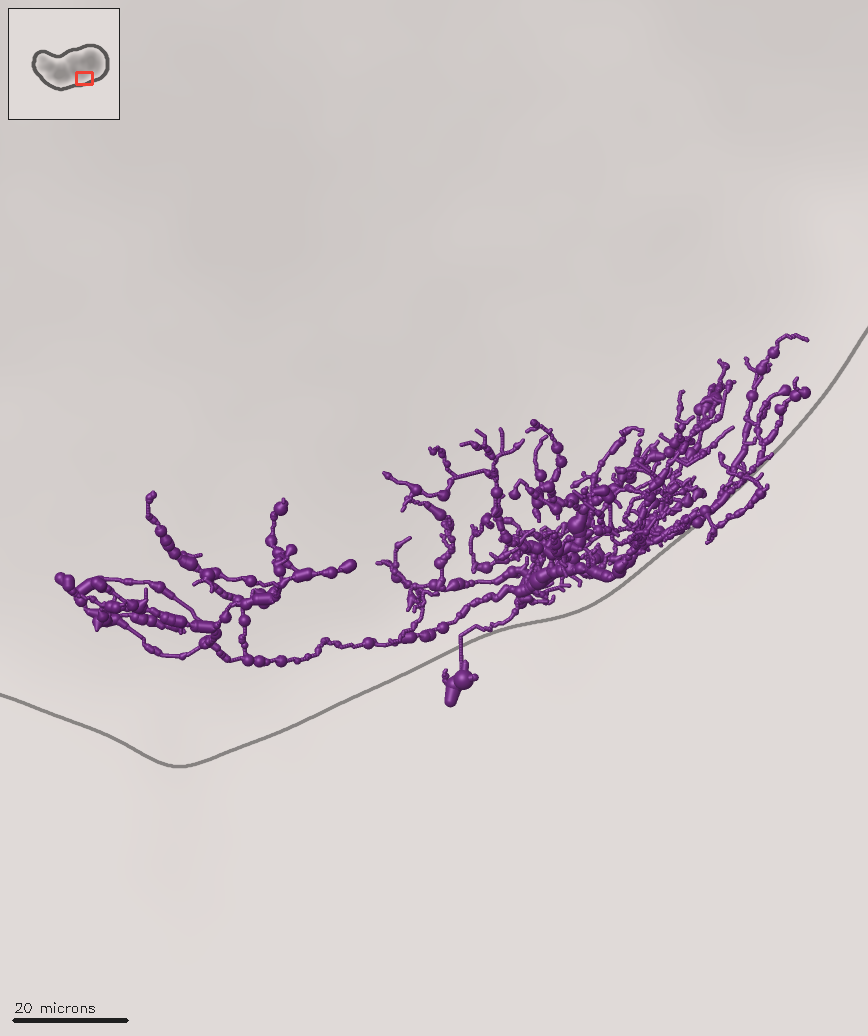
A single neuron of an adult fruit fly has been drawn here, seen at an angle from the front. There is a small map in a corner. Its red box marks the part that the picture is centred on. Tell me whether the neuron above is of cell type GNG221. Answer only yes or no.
yes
